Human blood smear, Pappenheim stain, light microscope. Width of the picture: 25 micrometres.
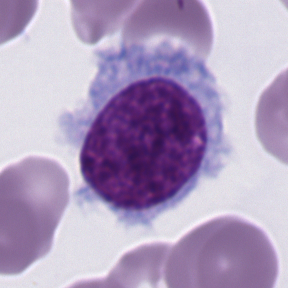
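Hairy cell: the nucleated cell at the centre. The nucleus is oval, about 12 by 10 micrometres, with a smooth, unindented outline. Its chromatin is finely mottled, not gathered into coarse dark blocks. Cytoplasm forms a rim around the nucleus, widest above it. The cell margin is ragged, with many fine hair-like projections all around.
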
